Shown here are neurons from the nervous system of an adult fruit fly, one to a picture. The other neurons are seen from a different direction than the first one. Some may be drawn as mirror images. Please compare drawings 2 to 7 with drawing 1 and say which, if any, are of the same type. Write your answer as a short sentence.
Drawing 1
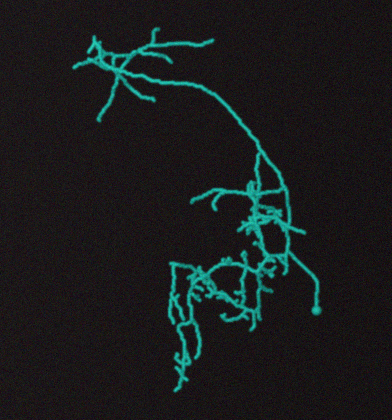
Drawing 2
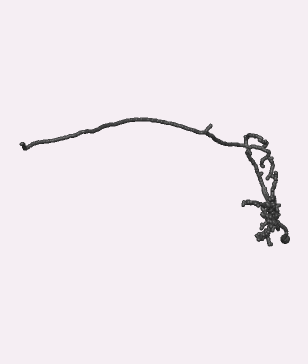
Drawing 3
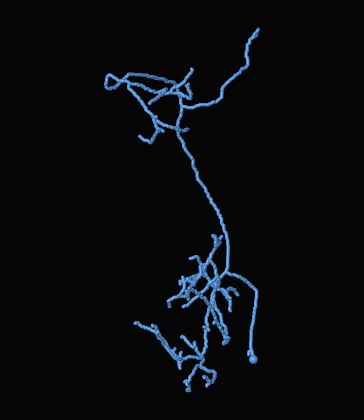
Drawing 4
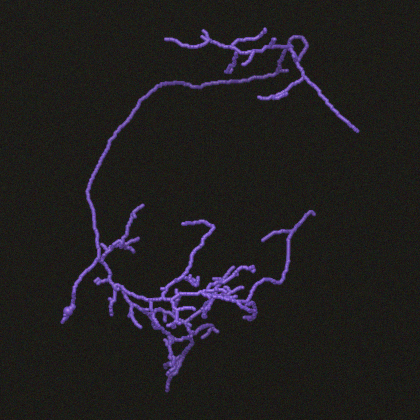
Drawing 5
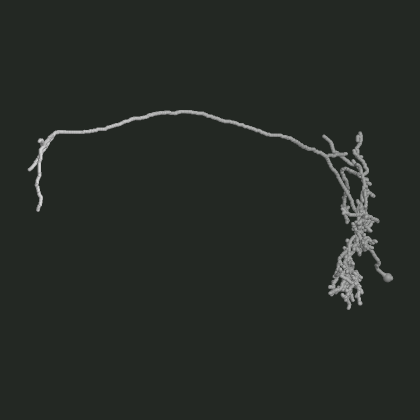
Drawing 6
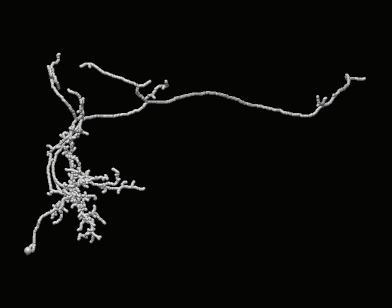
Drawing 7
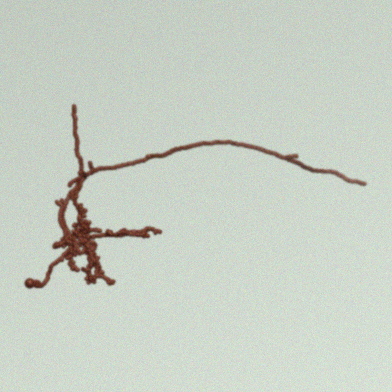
Drawing 3 and drawing 4 are of the same cell type.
